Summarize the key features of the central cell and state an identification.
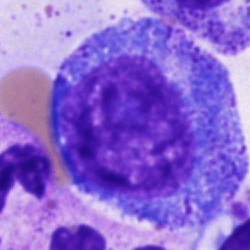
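Start with the outline: roughly round, though the edge is slightly angular and uneven. Now find the nucleus, which lies off-centre, toward the left side. The cytoplasm around it is blue, and its rim is widest on the right side of the cell. What you are looking at is a promyelocyte.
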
